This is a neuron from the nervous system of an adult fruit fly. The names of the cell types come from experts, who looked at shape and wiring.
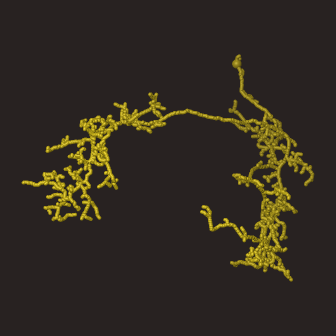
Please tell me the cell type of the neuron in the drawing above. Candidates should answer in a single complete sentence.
For this neuron, the cell type is SMP311.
